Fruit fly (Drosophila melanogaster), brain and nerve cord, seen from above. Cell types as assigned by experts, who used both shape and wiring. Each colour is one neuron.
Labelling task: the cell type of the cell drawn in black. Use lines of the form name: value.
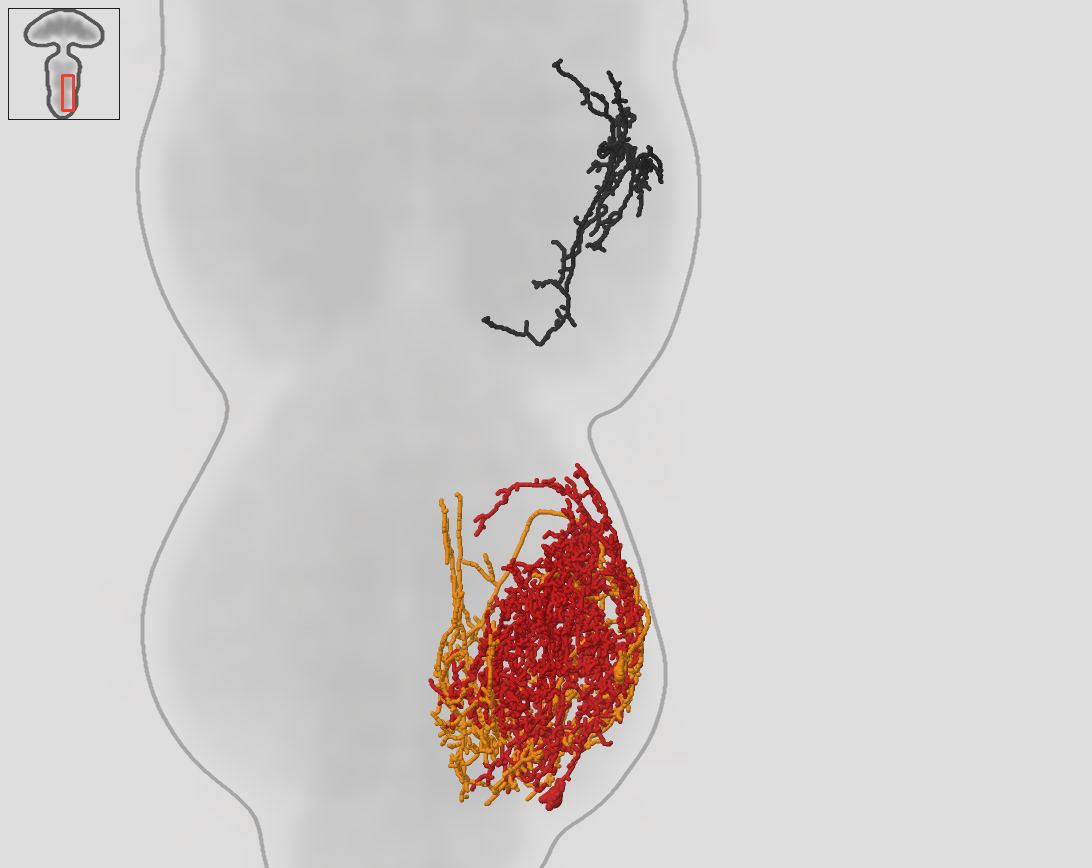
cell type: MNml79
